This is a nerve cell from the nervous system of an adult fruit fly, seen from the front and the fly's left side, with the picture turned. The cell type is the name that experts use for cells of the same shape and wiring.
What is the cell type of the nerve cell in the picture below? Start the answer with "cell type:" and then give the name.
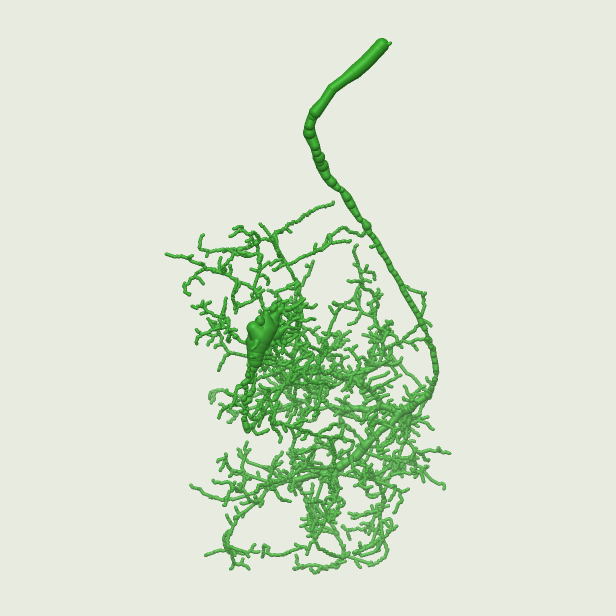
cell type: STTMm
